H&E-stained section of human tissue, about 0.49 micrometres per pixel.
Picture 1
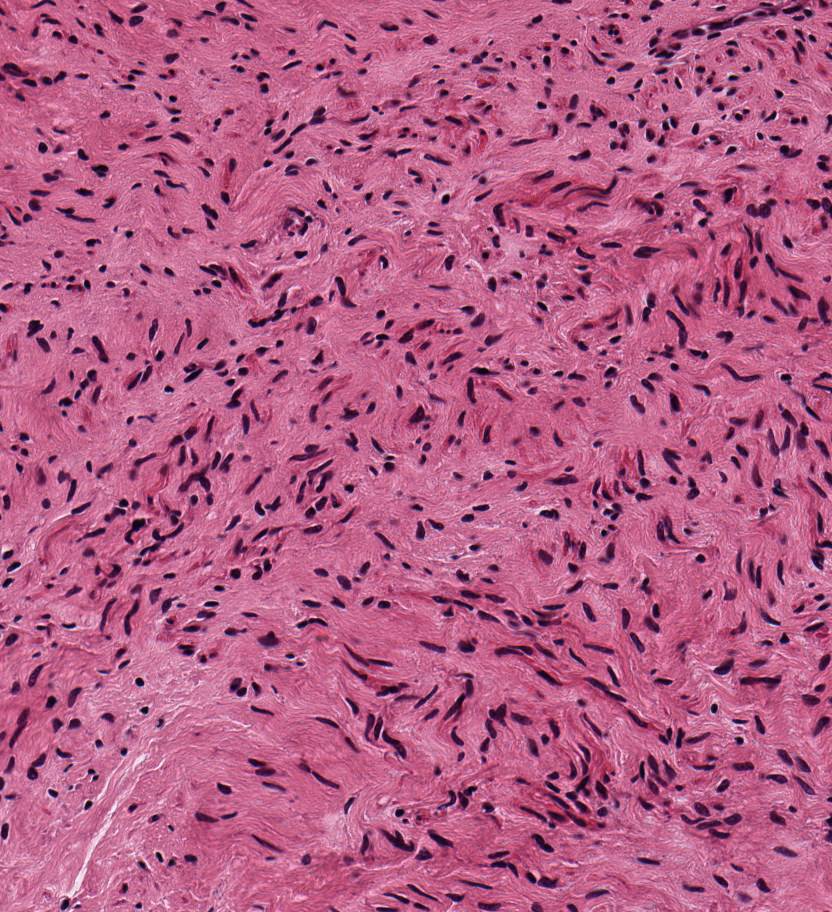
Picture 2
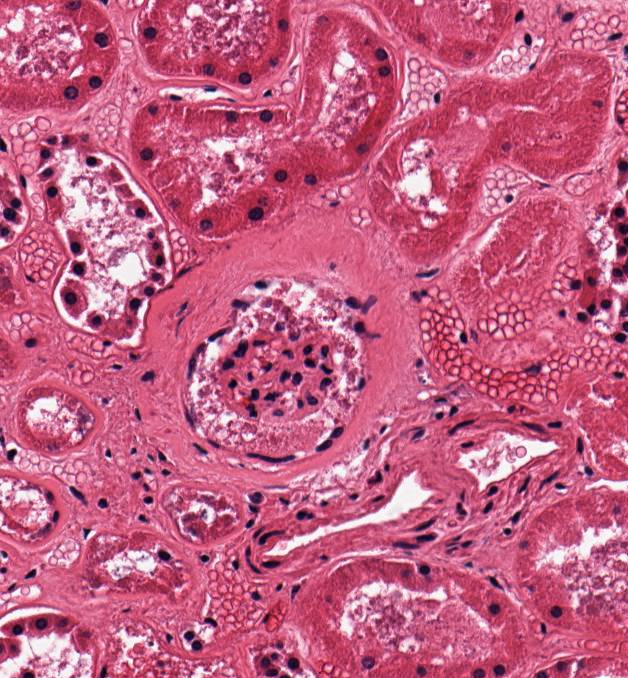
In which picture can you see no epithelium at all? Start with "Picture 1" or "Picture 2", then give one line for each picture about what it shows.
Picture 1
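In picture 1: No epithelium is present anywhere in the field.
In picture 2: The tubules are lined by cuboidal cells with granular deep pink cytoplasm and round dark nuclei.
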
